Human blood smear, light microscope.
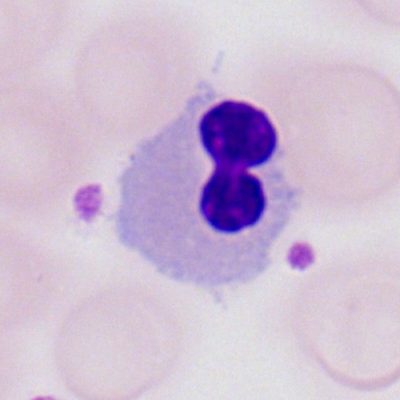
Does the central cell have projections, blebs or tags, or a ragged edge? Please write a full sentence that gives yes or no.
Yes, this cell's edge is broken by ragged or frayed parts, projections, blebs or tags.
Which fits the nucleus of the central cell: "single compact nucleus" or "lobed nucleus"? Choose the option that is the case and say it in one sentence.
This cell has a nucleus made up of distinct lobes.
